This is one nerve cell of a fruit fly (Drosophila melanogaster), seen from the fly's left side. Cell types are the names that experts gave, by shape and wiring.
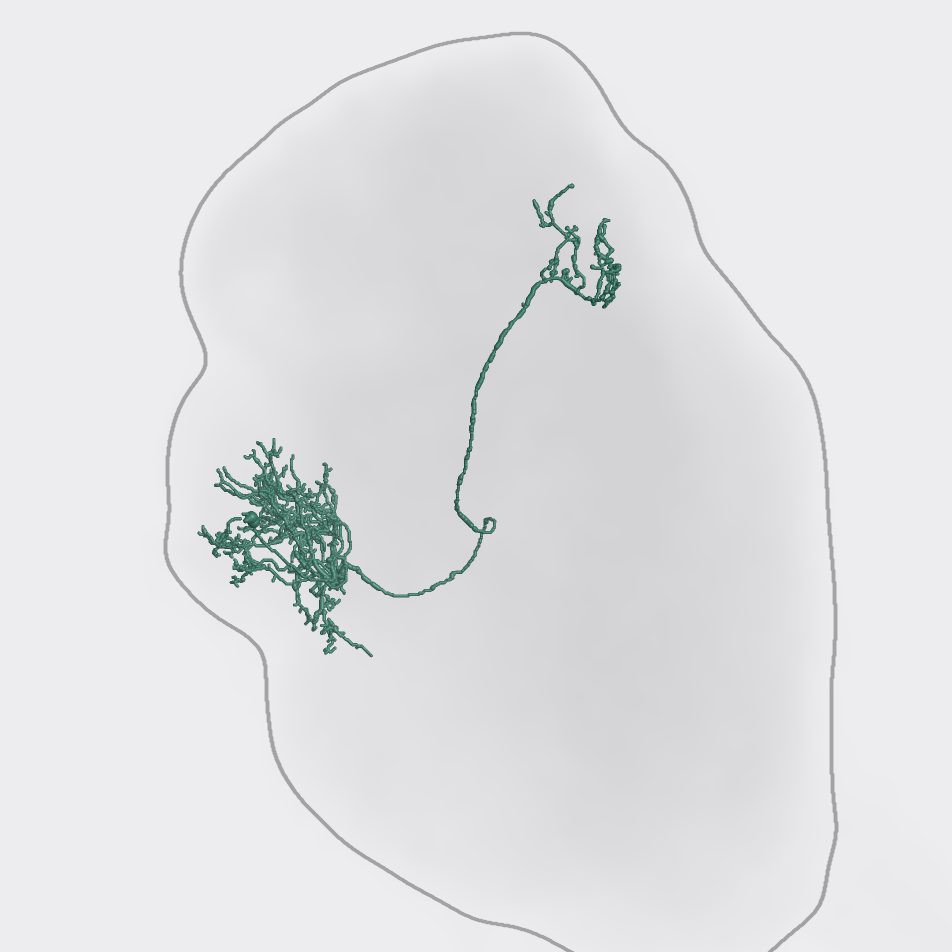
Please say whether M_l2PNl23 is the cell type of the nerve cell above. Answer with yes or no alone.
yes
